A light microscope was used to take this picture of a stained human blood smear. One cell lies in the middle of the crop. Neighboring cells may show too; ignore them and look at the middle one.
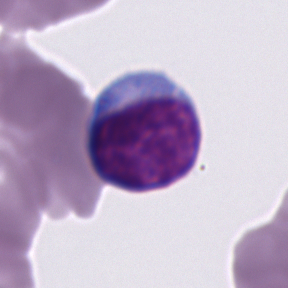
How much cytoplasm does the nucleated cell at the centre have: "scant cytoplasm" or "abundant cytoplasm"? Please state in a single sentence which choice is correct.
What surrounds the nucleus is a narrow rim of cytoplasm.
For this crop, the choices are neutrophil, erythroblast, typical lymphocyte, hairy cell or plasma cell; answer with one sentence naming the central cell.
The middle cell in this particular crop is a typical lymphocyte.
